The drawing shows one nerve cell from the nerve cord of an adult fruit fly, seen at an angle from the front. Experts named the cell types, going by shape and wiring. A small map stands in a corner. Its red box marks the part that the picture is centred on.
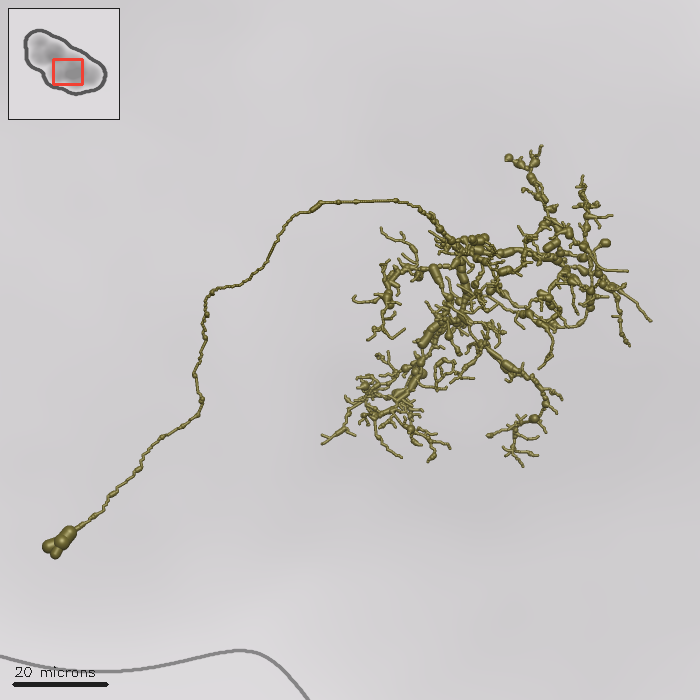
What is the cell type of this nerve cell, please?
IN12B034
